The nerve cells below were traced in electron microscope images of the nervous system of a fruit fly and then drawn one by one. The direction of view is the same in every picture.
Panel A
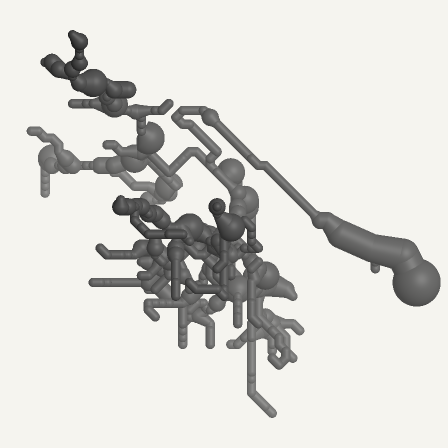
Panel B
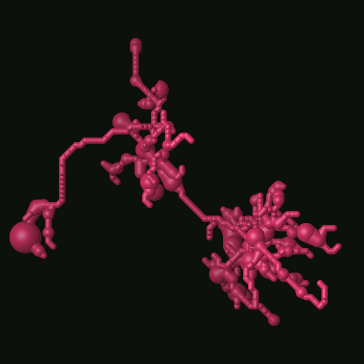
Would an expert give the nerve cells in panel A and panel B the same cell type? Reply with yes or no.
yes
